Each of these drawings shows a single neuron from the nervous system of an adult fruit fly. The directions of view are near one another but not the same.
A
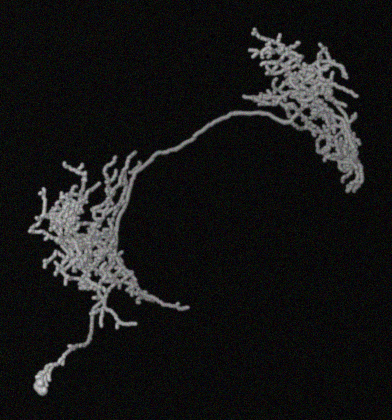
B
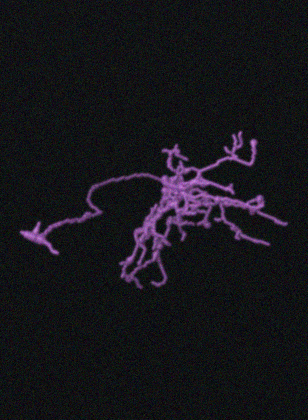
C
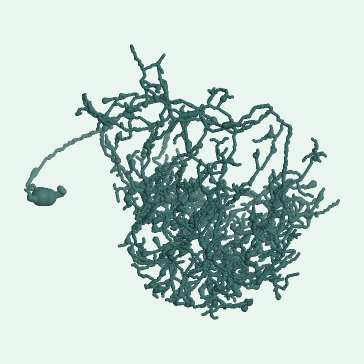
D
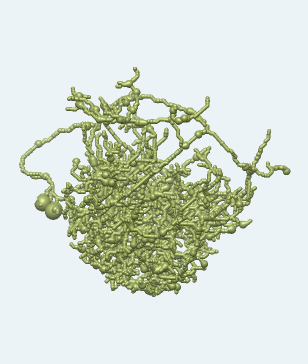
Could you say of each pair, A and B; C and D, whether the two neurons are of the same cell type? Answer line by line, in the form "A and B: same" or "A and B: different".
A and B: different
C and D: same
